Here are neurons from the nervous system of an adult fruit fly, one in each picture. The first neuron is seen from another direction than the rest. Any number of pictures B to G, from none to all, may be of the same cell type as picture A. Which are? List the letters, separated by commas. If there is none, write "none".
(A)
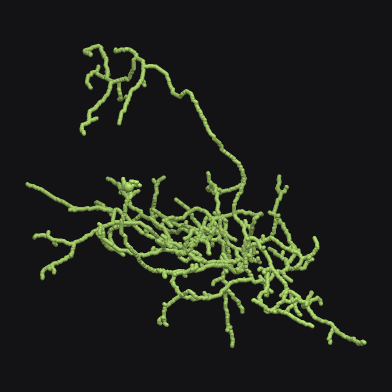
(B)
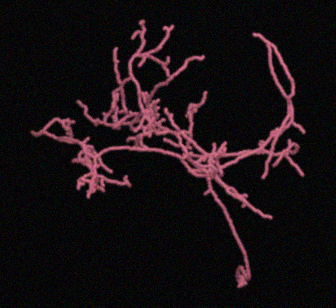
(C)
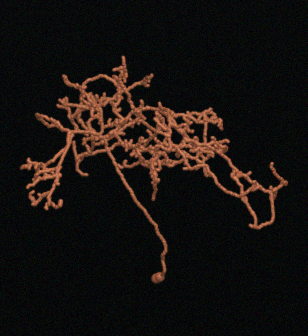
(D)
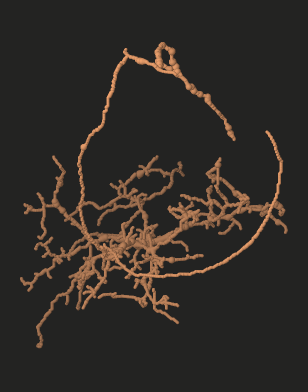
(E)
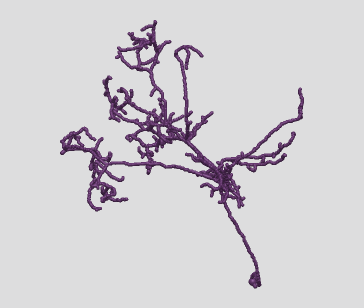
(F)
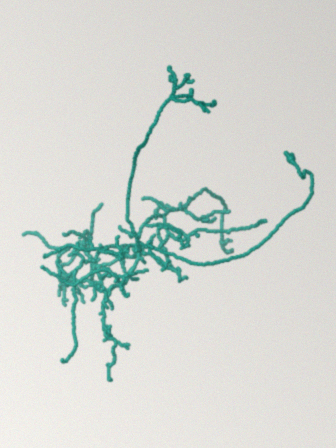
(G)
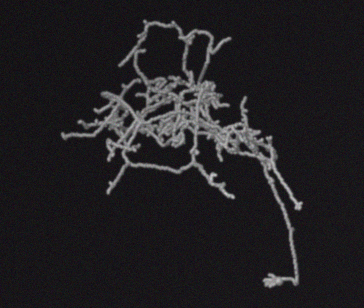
D, F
